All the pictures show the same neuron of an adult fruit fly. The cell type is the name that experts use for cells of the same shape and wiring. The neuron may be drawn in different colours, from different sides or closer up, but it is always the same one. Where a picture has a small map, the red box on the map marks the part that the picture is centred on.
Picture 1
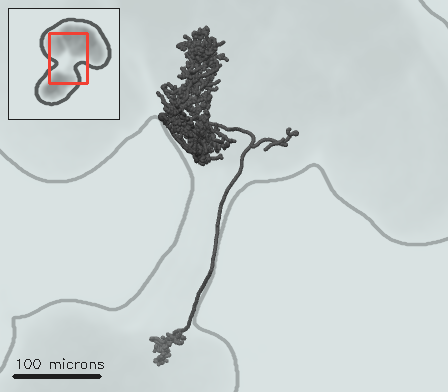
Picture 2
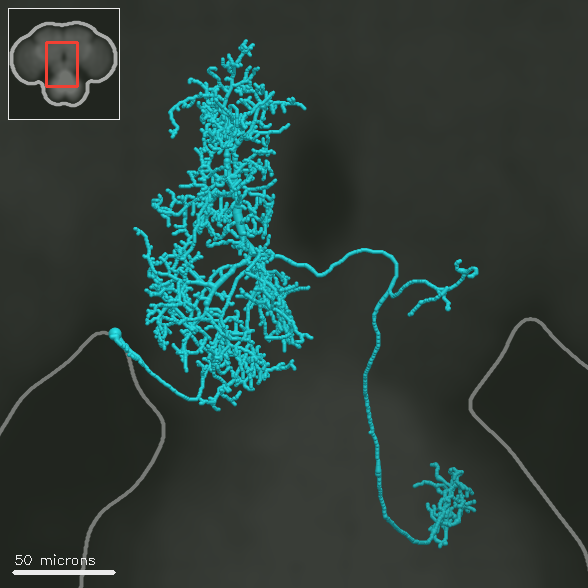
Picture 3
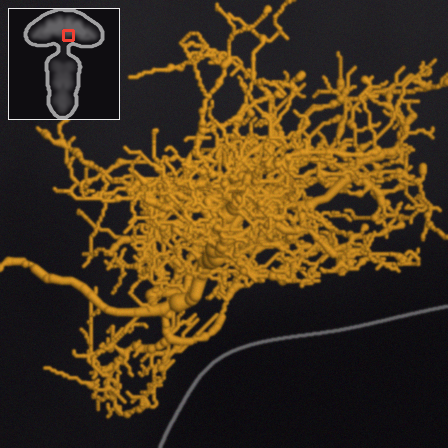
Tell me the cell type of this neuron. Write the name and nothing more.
DNg49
